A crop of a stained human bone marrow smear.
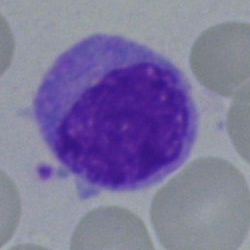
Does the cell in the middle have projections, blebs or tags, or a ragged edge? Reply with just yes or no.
Yes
